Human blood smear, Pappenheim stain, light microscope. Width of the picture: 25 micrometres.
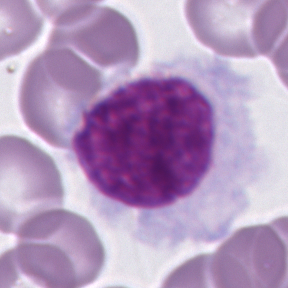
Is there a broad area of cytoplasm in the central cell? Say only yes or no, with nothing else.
Yes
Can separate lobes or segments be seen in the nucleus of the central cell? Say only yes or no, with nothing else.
No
